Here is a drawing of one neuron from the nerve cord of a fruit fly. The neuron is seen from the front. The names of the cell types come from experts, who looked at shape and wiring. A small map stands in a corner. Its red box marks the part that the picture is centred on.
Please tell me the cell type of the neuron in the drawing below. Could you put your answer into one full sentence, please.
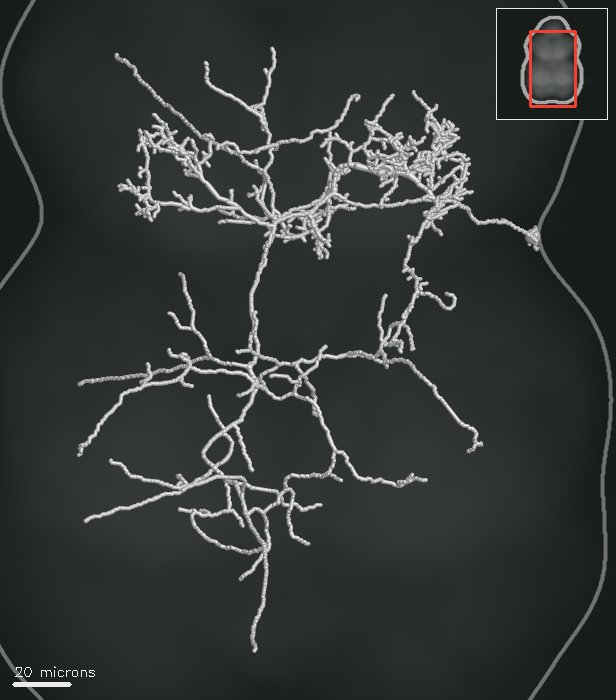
The neuron is a member of cell type AN08B010.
